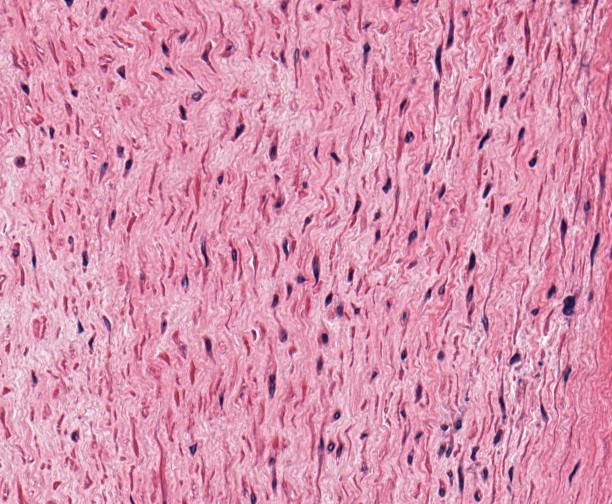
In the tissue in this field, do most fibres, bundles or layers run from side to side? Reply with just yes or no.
No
